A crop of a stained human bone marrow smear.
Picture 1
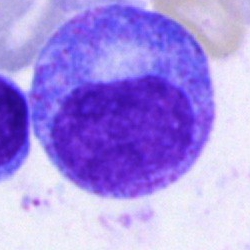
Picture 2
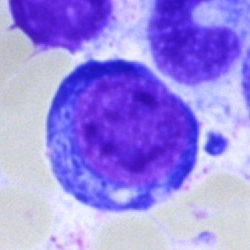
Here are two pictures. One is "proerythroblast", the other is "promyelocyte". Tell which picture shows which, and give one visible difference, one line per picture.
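The cell in picture 1 is a promyelocyte. Fine reddish-purple granules are scattered through the cytoplasm.
The cell in picture 2 is a proerythroblast. No distinct granules are seen in the cytoplasm.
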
